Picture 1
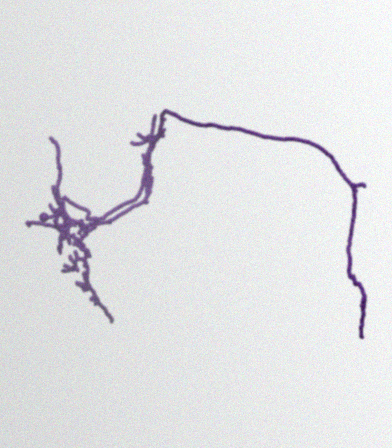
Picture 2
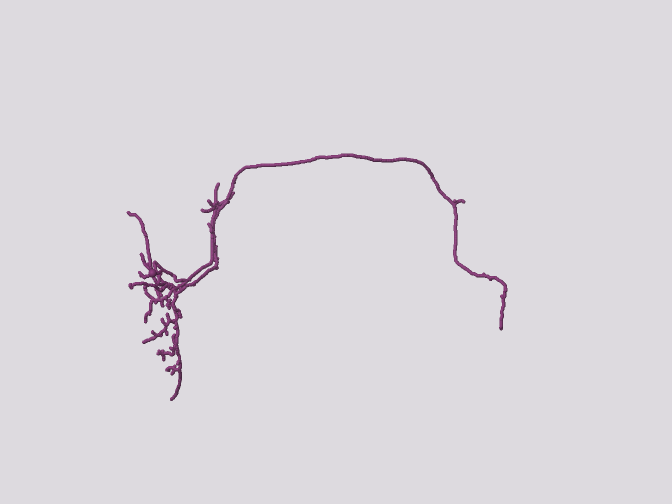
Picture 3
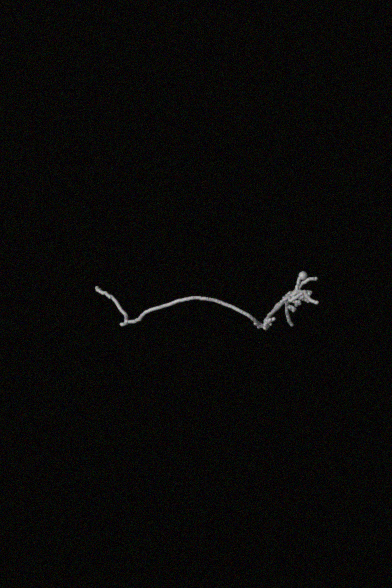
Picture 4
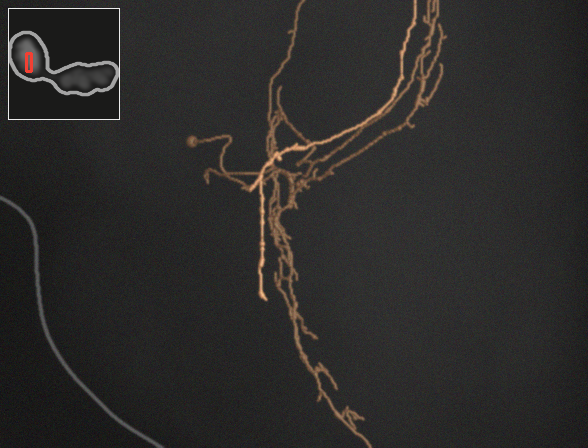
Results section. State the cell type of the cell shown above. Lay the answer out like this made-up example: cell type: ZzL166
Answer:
cell type: aMe10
